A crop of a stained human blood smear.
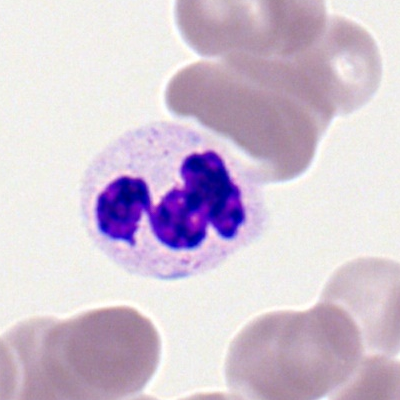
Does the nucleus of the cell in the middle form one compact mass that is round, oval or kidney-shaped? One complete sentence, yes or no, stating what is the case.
No, separate lobes make up the nucleus of this cell.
